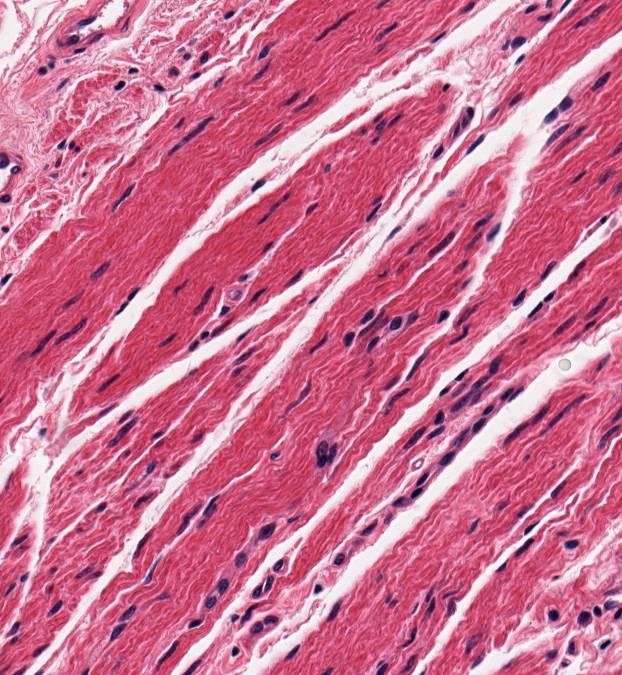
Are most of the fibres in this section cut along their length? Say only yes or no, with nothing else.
Yes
